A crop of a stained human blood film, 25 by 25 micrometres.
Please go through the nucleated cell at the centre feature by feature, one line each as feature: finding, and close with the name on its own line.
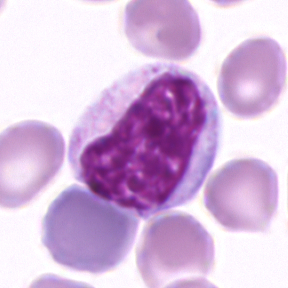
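Edge: smooth, roughly round
Nuclear shape: elongated, tilted from upper right to lower left
Cytoplasm colour: pale greyish-lilac
Granules: fine, pinkish, scattered throughout the cytoplasm
Cell: metamyelocyte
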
